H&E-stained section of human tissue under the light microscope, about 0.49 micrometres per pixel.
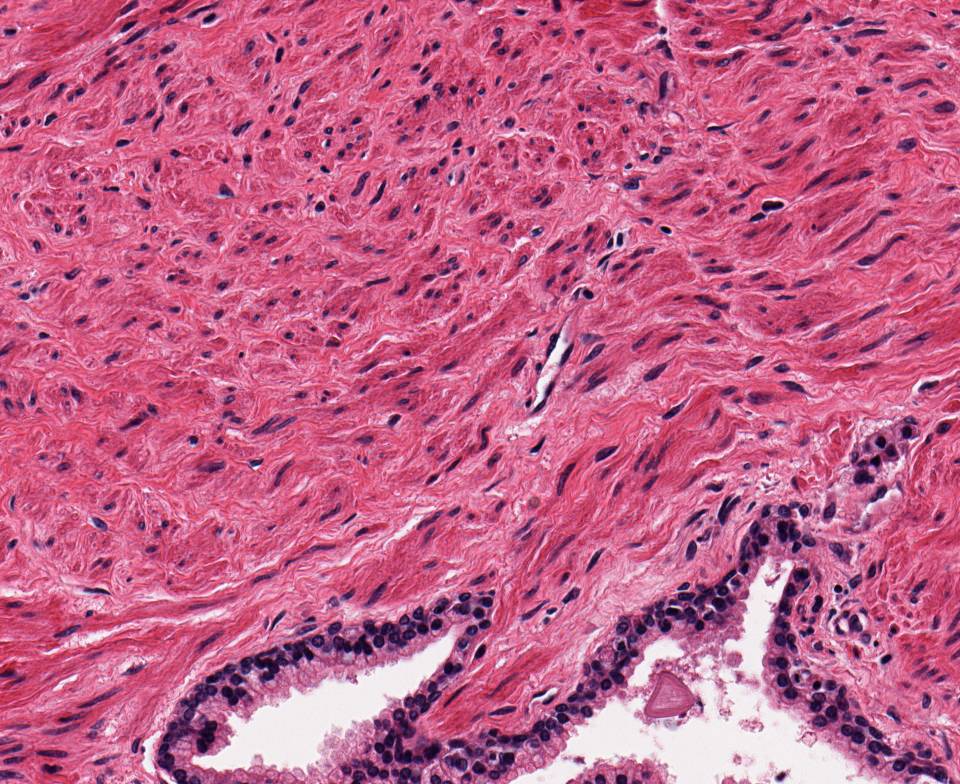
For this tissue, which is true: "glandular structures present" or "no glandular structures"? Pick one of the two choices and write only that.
Glandular structures present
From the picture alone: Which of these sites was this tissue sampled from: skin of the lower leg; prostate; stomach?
prostate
